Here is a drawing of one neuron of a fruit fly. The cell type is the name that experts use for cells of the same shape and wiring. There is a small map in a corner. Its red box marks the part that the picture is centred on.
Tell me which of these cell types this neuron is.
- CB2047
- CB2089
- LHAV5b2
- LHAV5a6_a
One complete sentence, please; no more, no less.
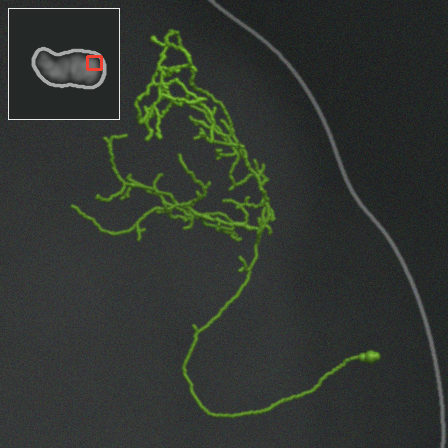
The cell type for the neuron is CB2089.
